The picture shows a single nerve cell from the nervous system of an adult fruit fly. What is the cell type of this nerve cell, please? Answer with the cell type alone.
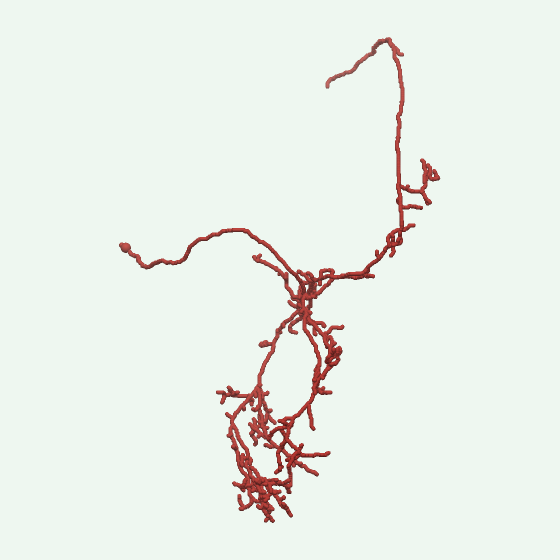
pC1_7b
